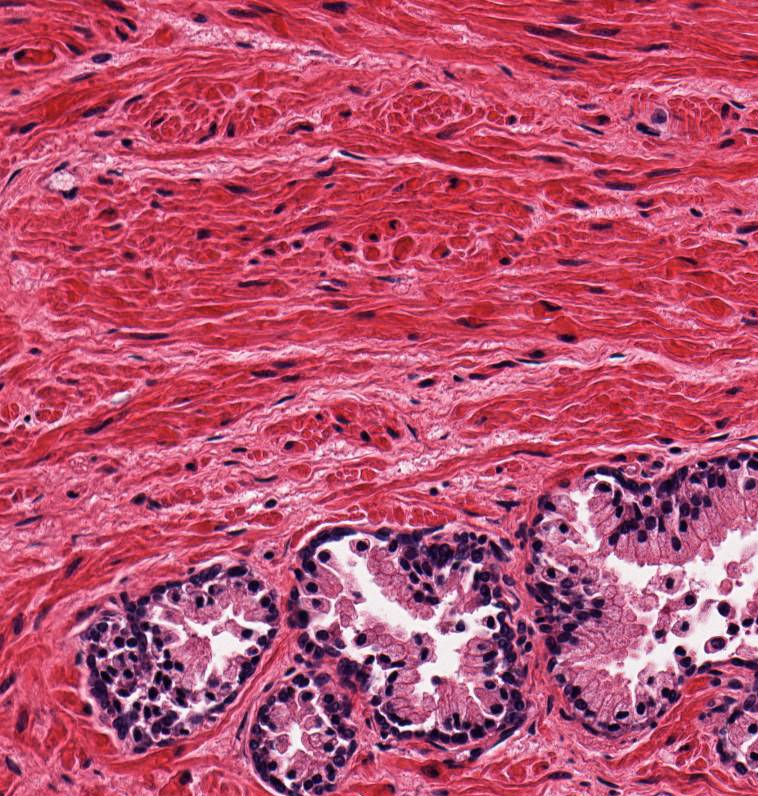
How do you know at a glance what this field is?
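I'd say fibromuscular stroma, since the upper two-thirds is solid stroma without glands and only a row of glands sits along the lower edge.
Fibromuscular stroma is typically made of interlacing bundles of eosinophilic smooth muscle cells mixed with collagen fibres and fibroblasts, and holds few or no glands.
Here densely packed smooth muscle bundles with pink cytoplasm run mostly horizontally, and in the upper middle some are cut crosswise into clusters of rounded pink profiles.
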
